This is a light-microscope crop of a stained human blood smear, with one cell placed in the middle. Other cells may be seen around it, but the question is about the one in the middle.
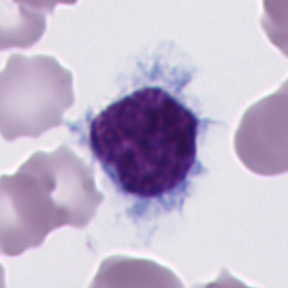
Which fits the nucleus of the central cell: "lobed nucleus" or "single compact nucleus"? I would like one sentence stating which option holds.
The nucleus is neither lobed nor band-shaped but one compact round, oval or kidney-shaped mass.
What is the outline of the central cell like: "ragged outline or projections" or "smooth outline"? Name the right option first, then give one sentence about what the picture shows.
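Ragged outline or projections. Fine hair-like cytoplasmic projections extend from the surface, longest above and below the nucleus.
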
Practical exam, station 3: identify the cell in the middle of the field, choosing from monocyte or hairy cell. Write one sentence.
The cell under consideration, at the middle of the crop, is a hairy cell.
